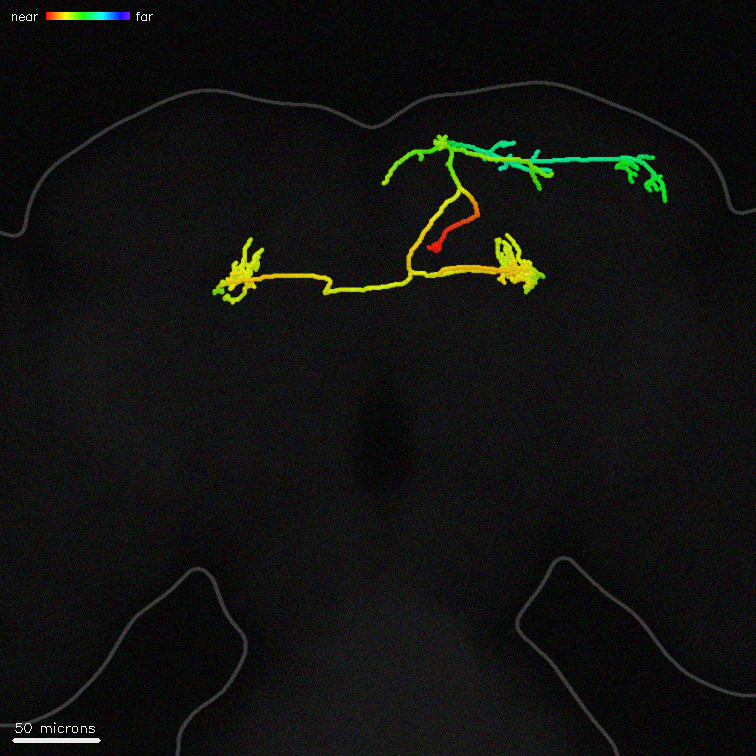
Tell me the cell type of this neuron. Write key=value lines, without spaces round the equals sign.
cell_type=PAM11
